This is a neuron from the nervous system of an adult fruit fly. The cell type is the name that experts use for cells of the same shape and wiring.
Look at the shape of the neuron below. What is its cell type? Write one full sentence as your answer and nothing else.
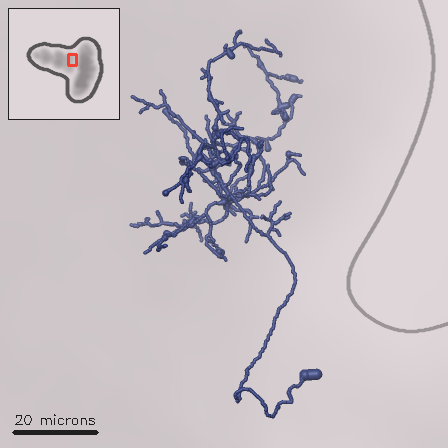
The cell type IN14A074 is the type of this neuron.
